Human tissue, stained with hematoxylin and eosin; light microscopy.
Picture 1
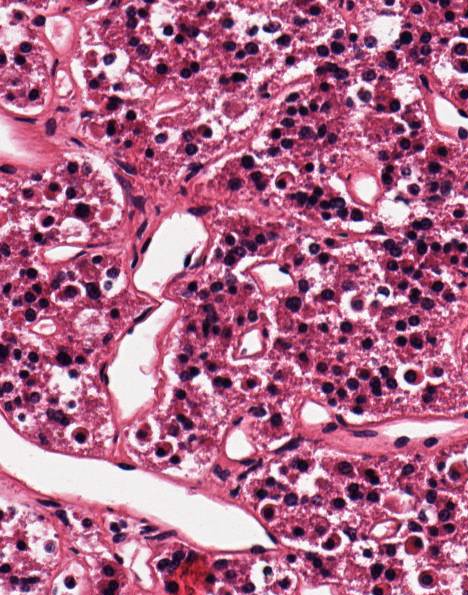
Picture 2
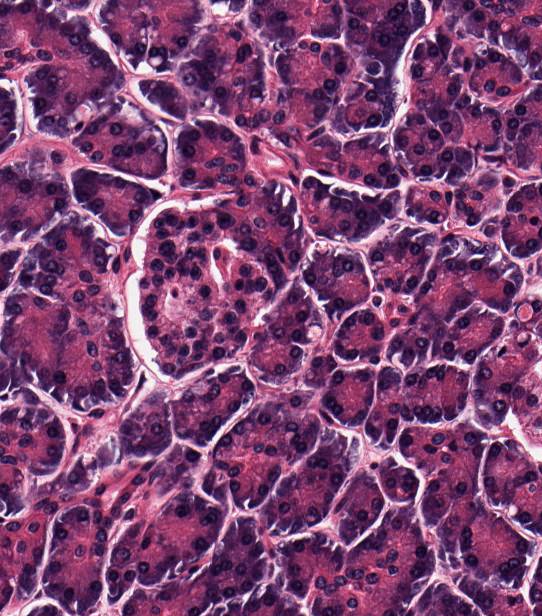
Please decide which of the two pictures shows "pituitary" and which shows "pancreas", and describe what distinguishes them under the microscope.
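First, identity: picture 1 is pituitary and picture 2 is pancreas. Arrangement: in picture 1 the cells form rounded nests and cords separated by thin fibrous septa, whereas picture 2 is made of acini with only scant, thin pink connective tissue between them. Nuclei: most cells in picture 1 have small, round, darkly staining nuclei, and scattered cells show a clear halo around a round nucleus; in picture 2 the acinar cell nuclei are round and dark and lie toward the outer edge of each acinus. Cytoplasm: many cells in picture 1 have granular pink-purple cytoplasm, while the acinar cells in picture 2 have abundant, deeply stained purple-red cytoplasm. Lumina: the central lumina of the acini in picture 2 are small and mostly inconspicuous.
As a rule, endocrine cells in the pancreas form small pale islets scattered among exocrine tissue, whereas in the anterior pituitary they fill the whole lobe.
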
